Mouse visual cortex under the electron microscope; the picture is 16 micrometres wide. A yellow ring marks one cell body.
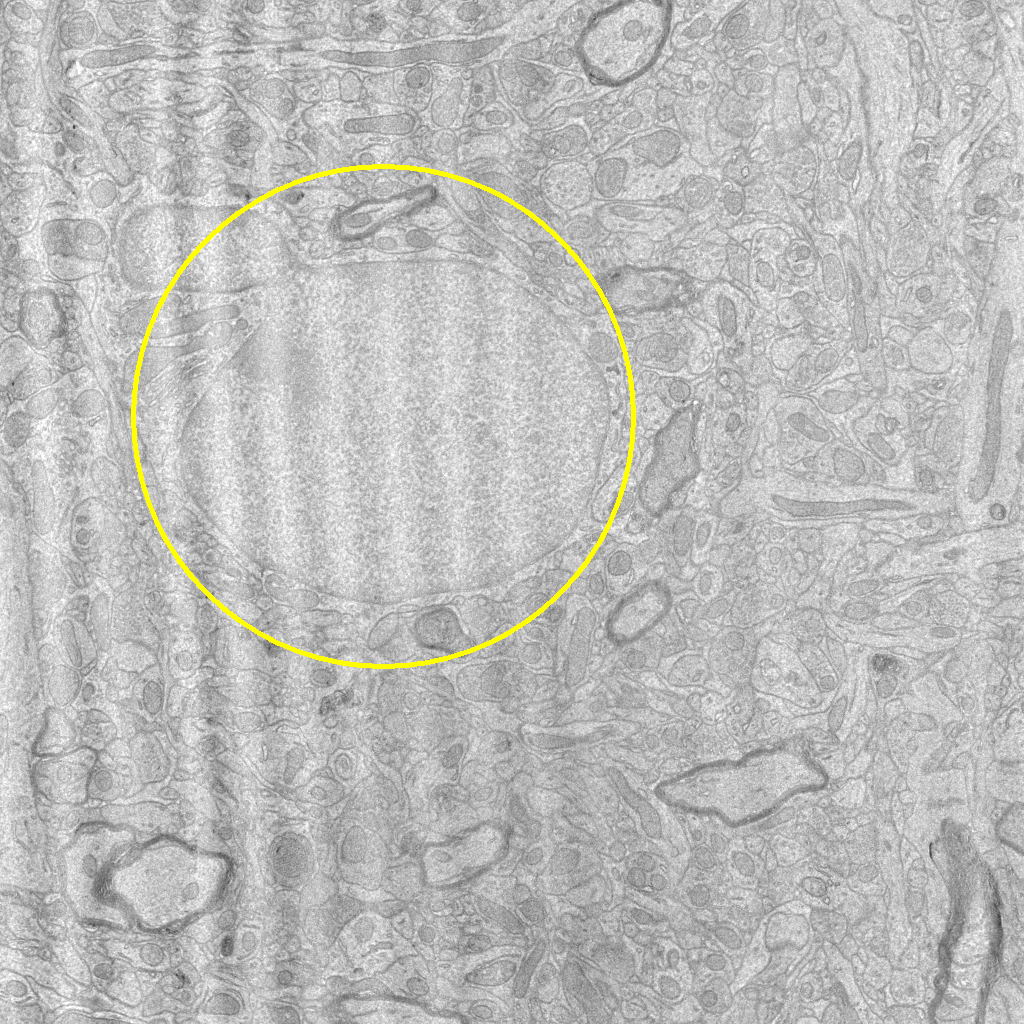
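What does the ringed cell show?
A nucleus whose envelope runs in a smooth curve, without deep infoldings.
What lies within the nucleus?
Pale, finely granular chromatin, evenly spread, no dark clumps along the envelope. No distinct dark nucleolus stands out.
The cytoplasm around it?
No dark dense granules.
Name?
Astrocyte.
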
